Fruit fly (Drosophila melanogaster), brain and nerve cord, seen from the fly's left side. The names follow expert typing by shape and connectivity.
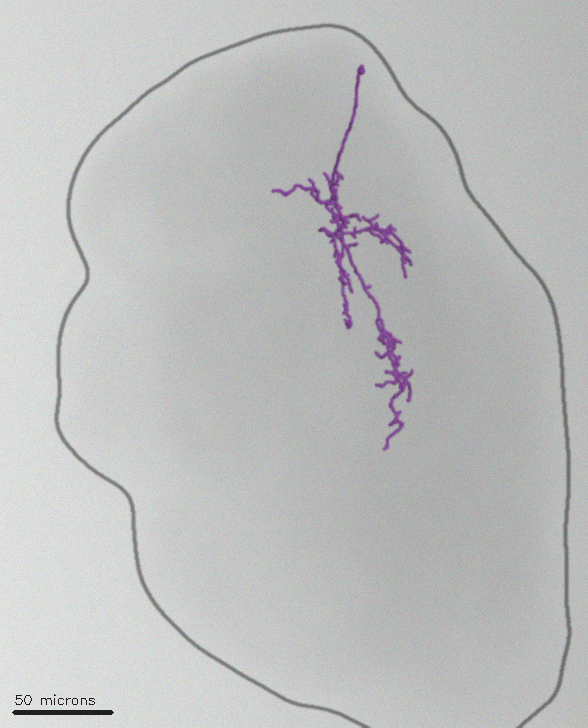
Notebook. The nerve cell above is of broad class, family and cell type: central-brain intrinsic neuron; hemilineage CLp1; CL171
